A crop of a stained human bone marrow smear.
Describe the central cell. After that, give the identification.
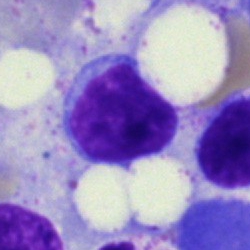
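Cytoplasm: thin pale blue rim around nucleus, widest upper left side. No granules in cytoplasm. Chromatin deep purple, dense, darker clumps. Lymphocyte.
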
